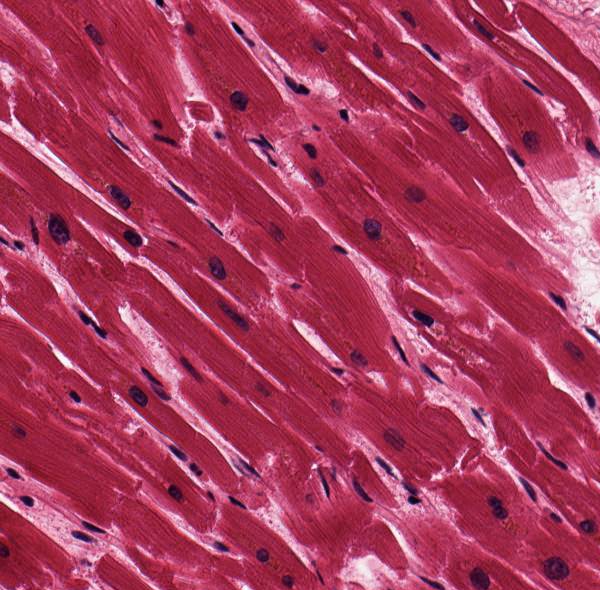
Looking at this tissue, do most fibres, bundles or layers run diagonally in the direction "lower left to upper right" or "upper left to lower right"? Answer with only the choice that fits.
Upper left to lower right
